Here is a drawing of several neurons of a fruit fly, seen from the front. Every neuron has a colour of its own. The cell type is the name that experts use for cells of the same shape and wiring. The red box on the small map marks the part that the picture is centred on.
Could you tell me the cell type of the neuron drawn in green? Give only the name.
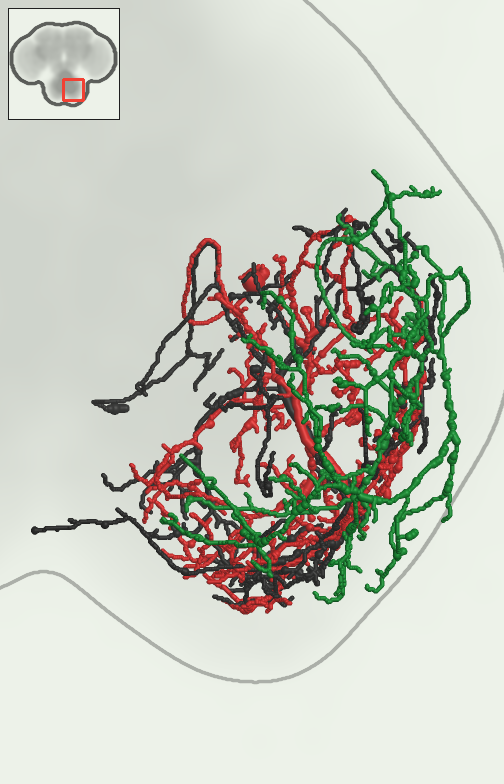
IN03A073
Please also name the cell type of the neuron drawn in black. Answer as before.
IN03A071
